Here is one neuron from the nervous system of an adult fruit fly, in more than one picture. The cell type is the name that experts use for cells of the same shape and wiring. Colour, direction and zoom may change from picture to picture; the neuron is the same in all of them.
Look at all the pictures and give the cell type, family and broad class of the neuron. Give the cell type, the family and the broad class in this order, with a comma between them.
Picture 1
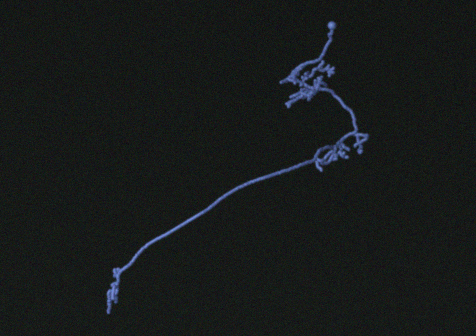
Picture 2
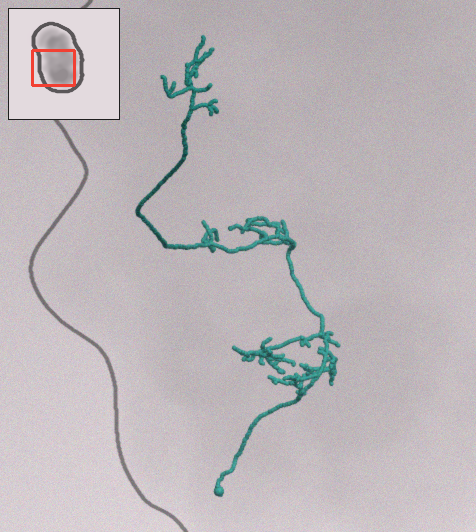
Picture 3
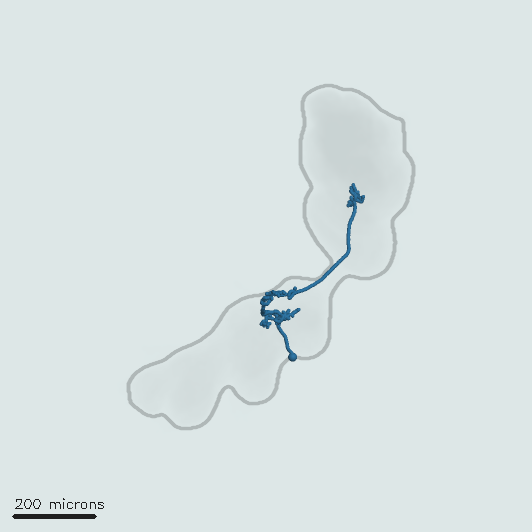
AN06A060, hemilineage 06A, ascending neuron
